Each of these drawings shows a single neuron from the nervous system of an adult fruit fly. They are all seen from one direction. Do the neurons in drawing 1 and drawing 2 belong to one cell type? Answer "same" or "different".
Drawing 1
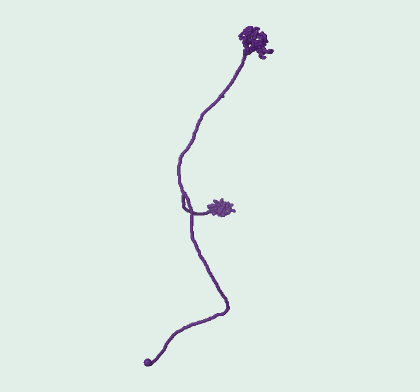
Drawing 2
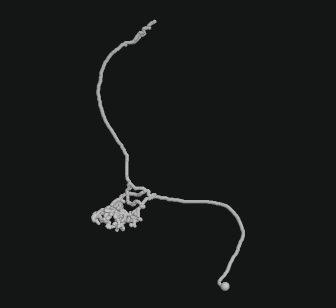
different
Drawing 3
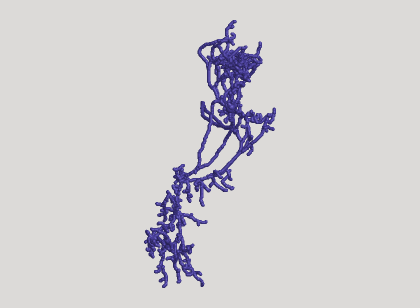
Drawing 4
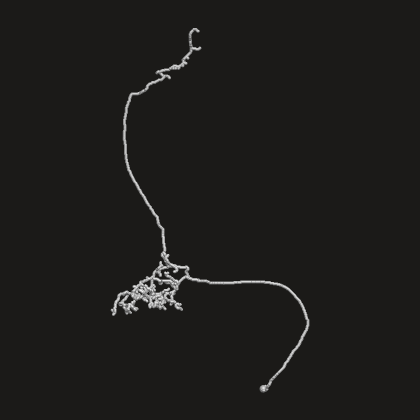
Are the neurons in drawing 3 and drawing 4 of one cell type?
different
